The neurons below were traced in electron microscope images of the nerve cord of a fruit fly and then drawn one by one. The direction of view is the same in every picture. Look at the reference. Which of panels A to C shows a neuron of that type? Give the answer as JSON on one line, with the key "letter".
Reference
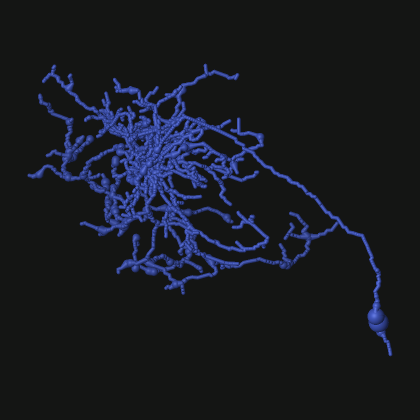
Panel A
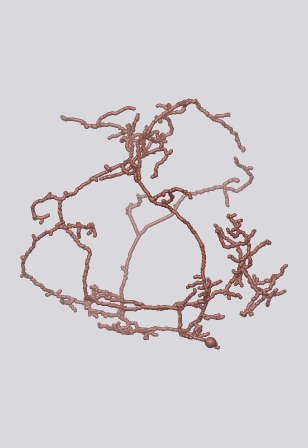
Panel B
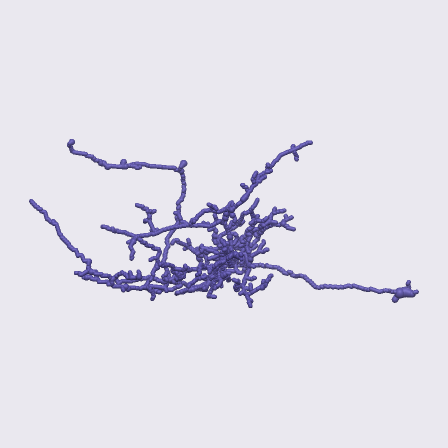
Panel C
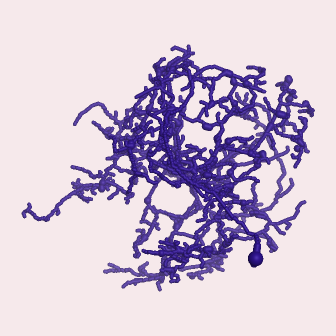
{"letter": "C"}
